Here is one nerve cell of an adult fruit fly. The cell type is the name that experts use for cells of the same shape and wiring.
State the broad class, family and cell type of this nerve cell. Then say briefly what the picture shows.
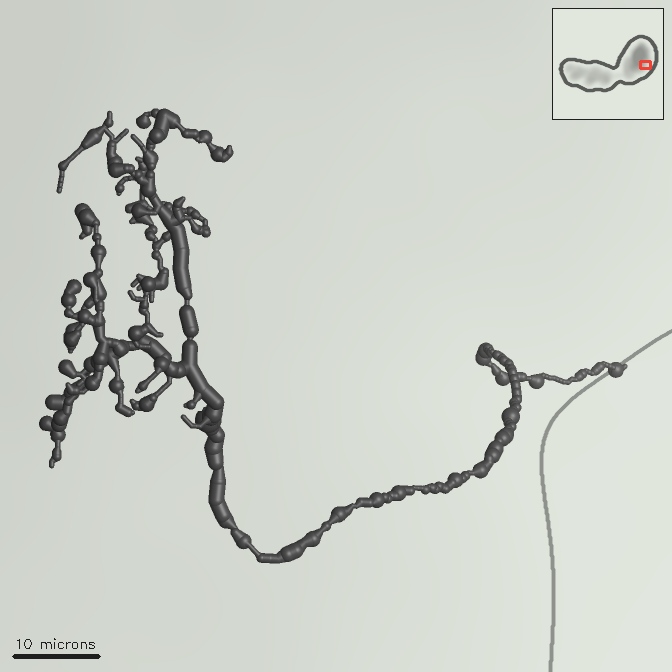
This is a sensory neuron entering the brain. Its family is called class thermosensory. The cell type is TRN_VP2. The drawing shows no cell body. By the scale bar it is about 70 microns wide in this view. The picture shows dozens of branch ends.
